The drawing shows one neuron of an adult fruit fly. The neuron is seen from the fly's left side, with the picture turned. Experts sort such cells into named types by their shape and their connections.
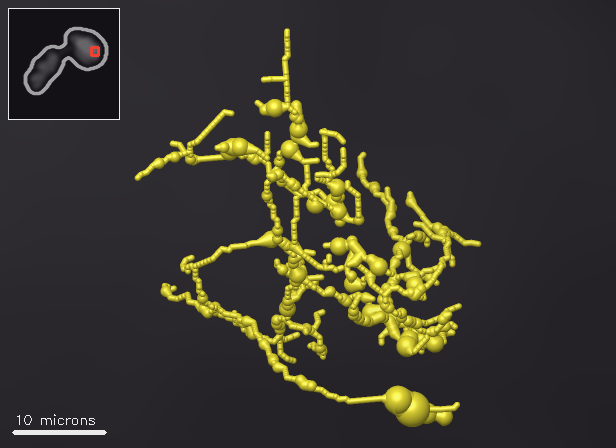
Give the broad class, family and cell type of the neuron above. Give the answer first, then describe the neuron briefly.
Its broad class is central-brain intrinsic neuron. The family is hemilineage SLPpm2. The cell type is CB4133. By the scale bar it is about 45 microns tall in this view. The picture shows dozens of branch ends.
